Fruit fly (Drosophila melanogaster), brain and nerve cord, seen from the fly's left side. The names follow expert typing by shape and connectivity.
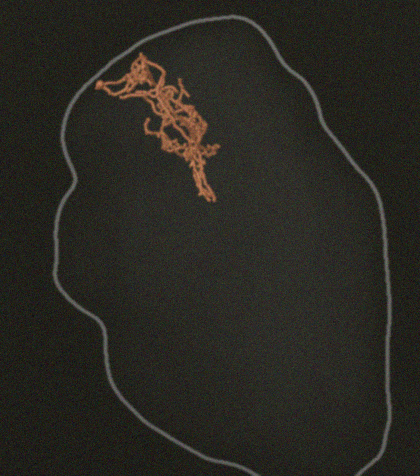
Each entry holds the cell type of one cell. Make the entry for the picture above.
SMP723m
